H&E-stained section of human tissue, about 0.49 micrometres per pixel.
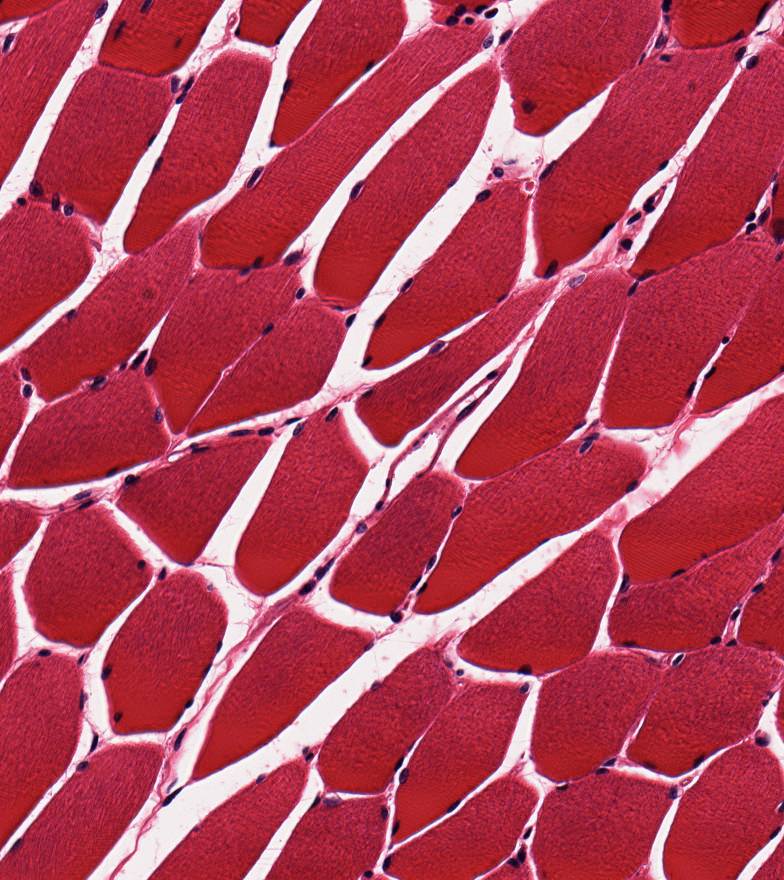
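Skeletal muscle, haematoxylin and eosin stain. Small dark nuclei sit at the fibre edges rather than in their centres. Each fibre's cytoplasm is deep red and evenly stained. Thin, pale pink connective tissue strands with flattened nuclei run between fibres; no fat cells are present.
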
